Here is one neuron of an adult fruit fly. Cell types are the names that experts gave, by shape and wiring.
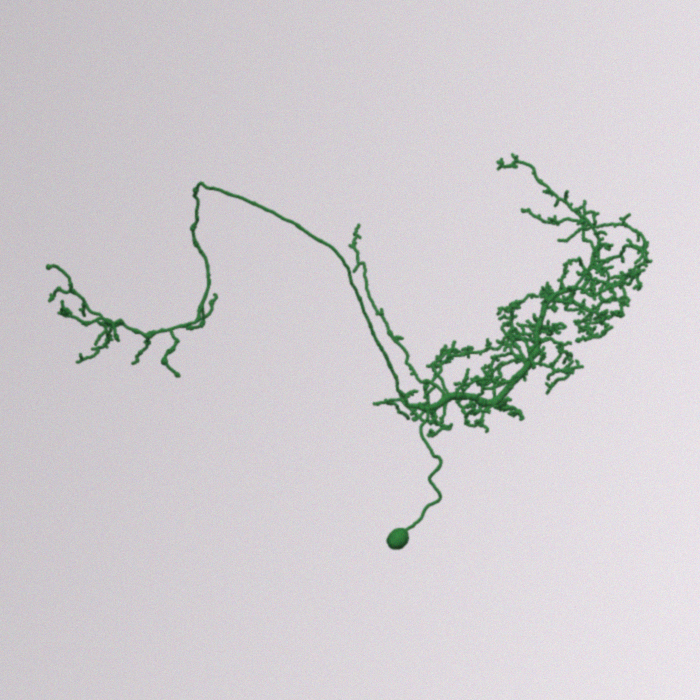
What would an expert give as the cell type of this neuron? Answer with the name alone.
IN06B067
